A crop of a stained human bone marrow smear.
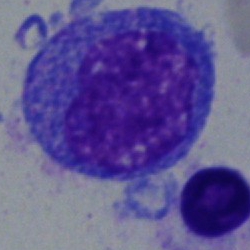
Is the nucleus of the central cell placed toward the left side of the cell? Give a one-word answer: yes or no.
No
